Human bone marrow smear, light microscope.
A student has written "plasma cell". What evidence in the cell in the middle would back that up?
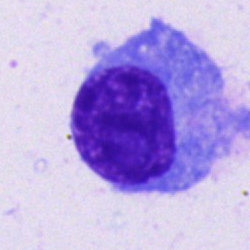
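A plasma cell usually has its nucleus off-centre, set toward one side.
Here the nucleus sits off-centre toward the lower left of the cell, and that goes with the name plasma cell. The other features I simply note as seen: the outline is irregular, with ragged margins along the upper and right sides. The chromatin stains dark purple and is coarse, with small paler patches. And above the nucleus, a small clear vacuole lies in the cytoplasm.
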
